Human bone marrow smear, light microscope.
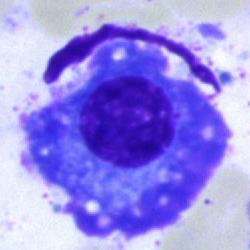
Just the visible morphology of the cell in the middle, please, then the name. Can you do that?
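Bulging, lumpy edges give the cell an irregular outline. The nucleus sits near the centre, with cytoplasm on all sides of it. That cytoplasm stains deep blue and holds several small, clear, round vacuoles scattered through it. Answer: plasma cell.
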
